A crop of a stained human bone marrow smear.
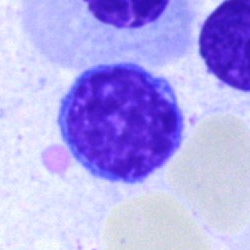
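Lymphocyte, central cell of a stained bone marrow smear. Chromatin dark purple and clumped, with scattered paler patches. Thin rim of cytoplasm around the nucleus. No cytoplasmic granules. No cytoplasmic vacuoles.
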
